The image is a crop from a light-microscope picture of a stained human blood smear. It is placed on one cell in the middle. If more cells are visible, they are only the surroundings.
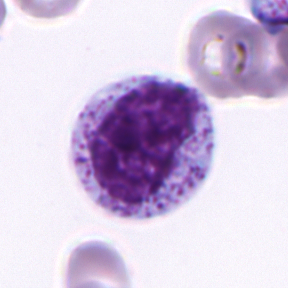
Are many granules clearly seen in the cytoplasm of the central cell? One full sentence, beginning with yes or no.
Yes, what the cytoplasm holds is many visible granules.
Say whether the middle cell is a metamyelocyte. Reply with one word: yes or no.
yes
